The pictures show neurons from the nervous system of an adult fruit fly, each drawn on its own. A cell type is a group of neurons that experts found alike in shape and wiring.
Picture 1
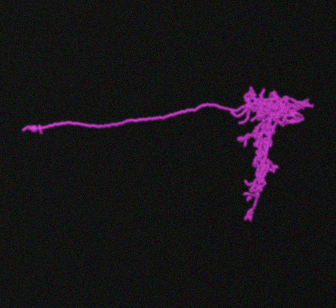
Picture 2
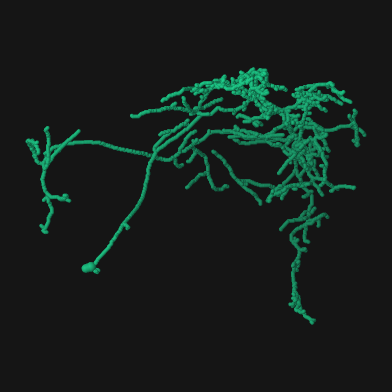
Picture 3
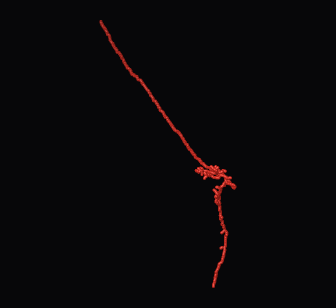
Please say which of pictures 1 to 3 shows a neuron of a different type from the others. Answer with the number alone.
3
